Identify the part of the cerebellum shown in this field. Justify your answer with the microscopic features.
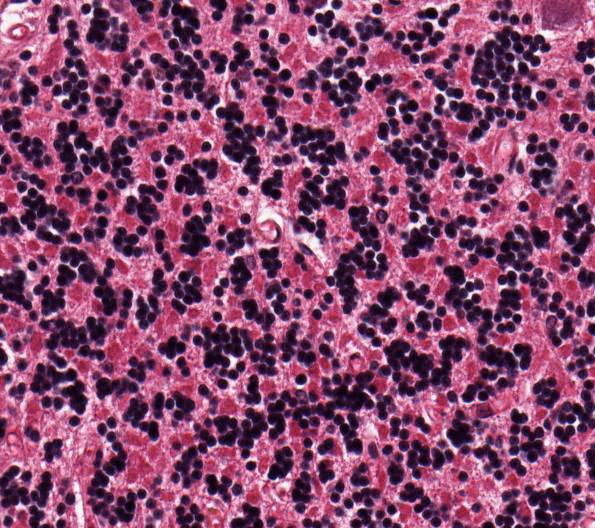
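Everything in this field belongs to the granular layer. Small, round, uniformly dark nuclei crowd densely together in irregular clusters, with almost no cytoplasm to be seen around them.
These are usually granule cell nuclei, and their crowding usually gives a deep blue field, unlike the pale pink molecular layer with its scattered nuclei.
Between the clusters you can find small irregular pink patches with no nuclei in them.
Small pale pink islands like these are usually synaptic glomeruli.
The material between the nuclei is a fine pink fibrillary network, not collagen bundles.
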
